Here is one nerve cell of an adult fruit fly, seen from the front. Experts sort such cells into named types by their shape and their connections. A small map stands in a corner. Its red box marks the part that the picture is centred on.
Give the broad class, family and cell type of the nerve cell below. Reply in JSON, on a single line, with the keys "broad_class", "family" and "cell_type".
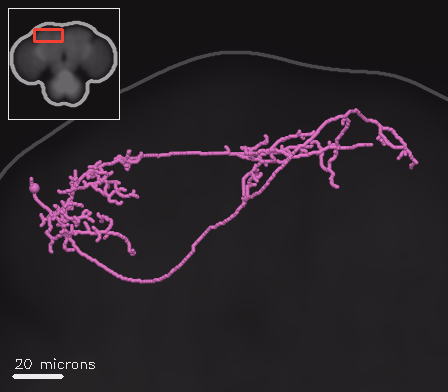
{"broad_class": "central-brain intrinsic neuron", "family": "hemilineage LHl2_dorsal", "cell_type": "SLP129_c"}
